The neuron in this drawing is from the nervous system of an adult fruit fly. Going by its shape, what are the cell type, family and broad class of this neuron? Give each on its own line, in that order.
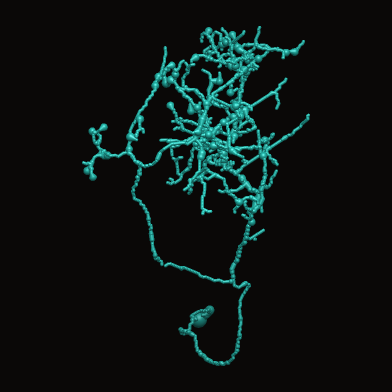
LHAV4i1
hemilineage VLPl4_dorsal
central-brain intrinsic neuron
